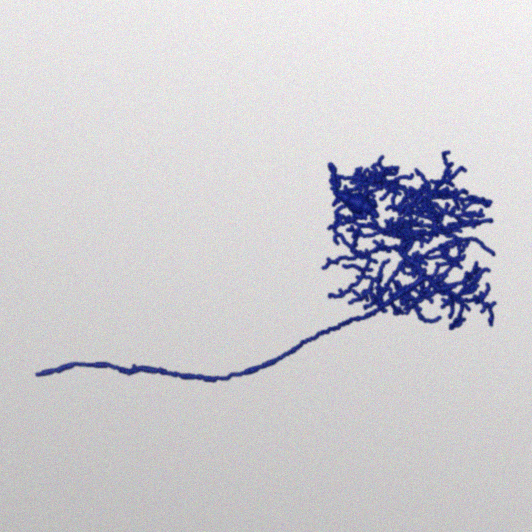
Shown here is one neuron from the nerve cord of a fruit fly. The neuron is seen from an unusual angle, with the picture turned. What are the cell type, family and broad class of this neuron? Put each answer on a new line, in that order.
MNad06
MNad
motor neuron of the nerve cord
